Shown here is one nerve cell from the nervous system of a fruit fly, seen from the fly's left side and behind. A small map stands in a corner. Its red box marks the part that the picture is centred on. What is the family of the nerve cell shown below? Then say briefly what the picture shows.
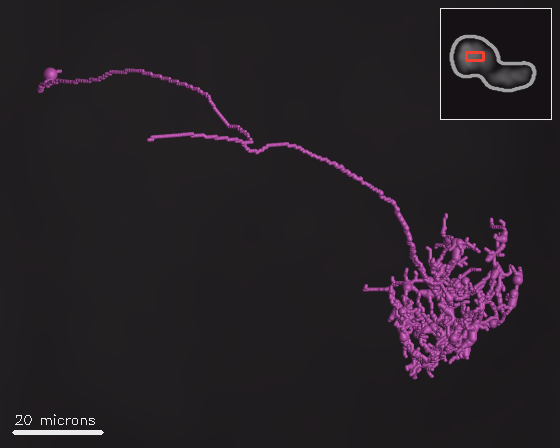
Its family is hemilineage VLPa2. Its broad class is central-brain intrinsic neuron. The cell body can be seen at the upper left of the picture. From left to right in the picture it spans about 110 microns. Dozens of branch ends can be seen.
